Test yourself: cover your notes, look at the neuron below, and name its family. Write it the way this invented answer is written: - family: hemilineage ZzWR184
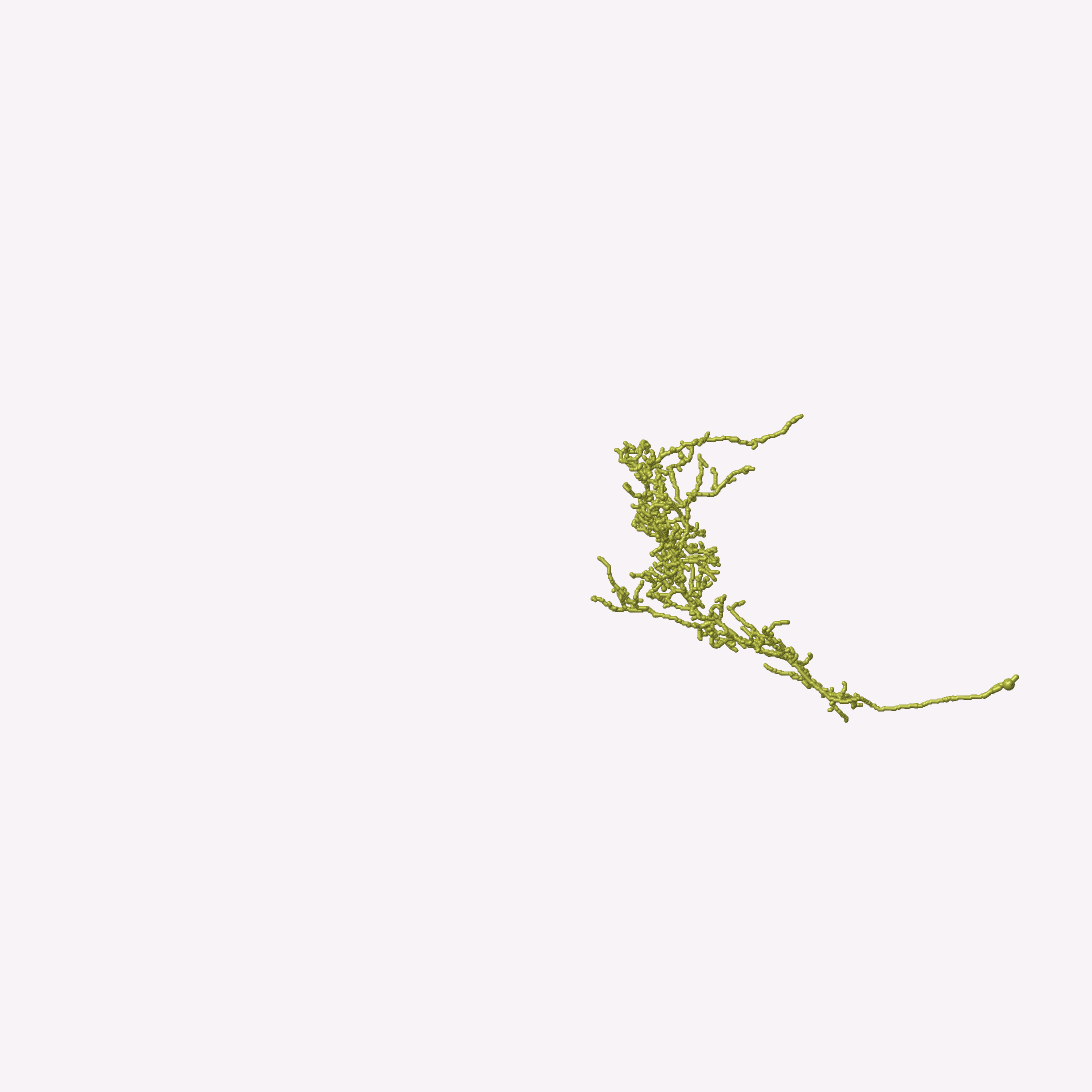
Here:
- family: hemilineage DL2_dorsal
